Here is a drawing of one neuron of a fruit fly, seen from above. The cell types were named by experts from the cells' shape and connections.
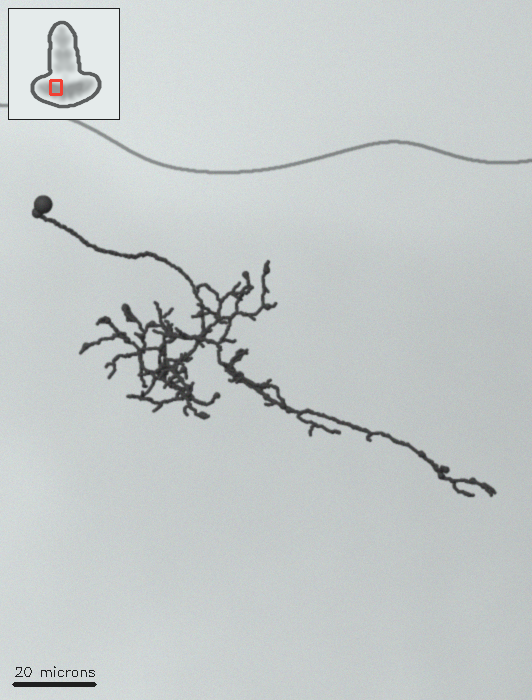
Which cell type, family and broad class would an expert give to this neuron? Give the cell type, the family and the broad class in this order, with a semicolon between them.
CB2151; hemilineage VPNp&v1_posterior; central-brain intrinsic neuron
